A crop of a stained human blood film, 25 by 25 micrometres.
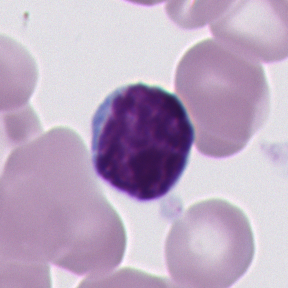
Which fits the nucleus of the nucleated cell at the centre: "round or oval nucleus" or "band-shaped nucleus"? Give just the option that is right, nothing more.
Round or oval nucleus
